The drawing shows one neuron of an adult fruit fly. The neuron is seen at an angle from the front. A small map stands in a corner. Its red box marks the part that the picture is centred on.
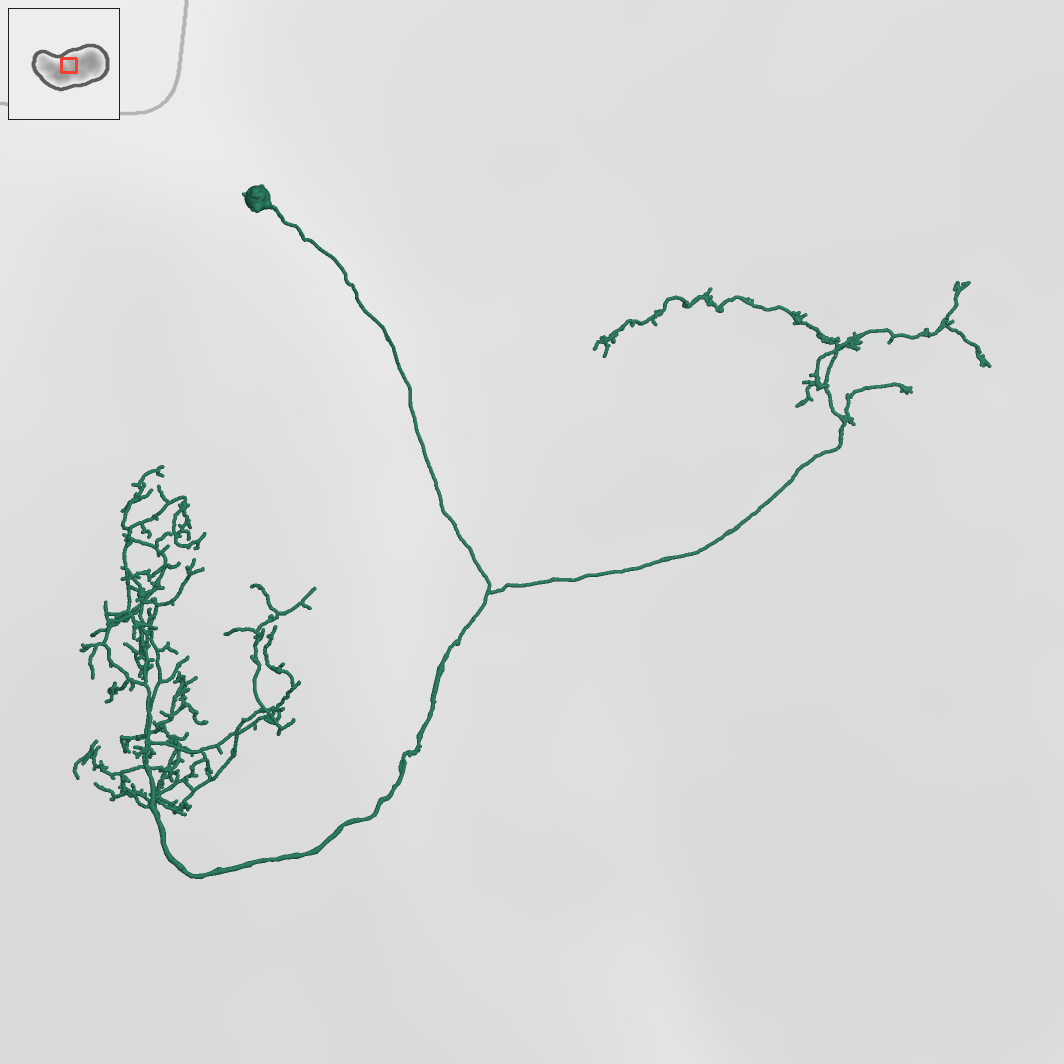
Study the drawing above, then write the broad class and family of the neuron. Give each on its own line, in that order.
visual projection neuron
hemilineage VPNd1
